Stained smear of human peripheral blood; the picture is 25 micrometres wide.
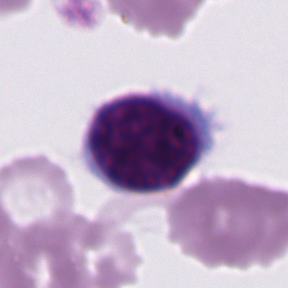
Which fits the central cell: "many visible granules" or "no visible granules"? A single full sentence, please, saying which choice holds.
The cell shows no granules in its cytoplasm.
